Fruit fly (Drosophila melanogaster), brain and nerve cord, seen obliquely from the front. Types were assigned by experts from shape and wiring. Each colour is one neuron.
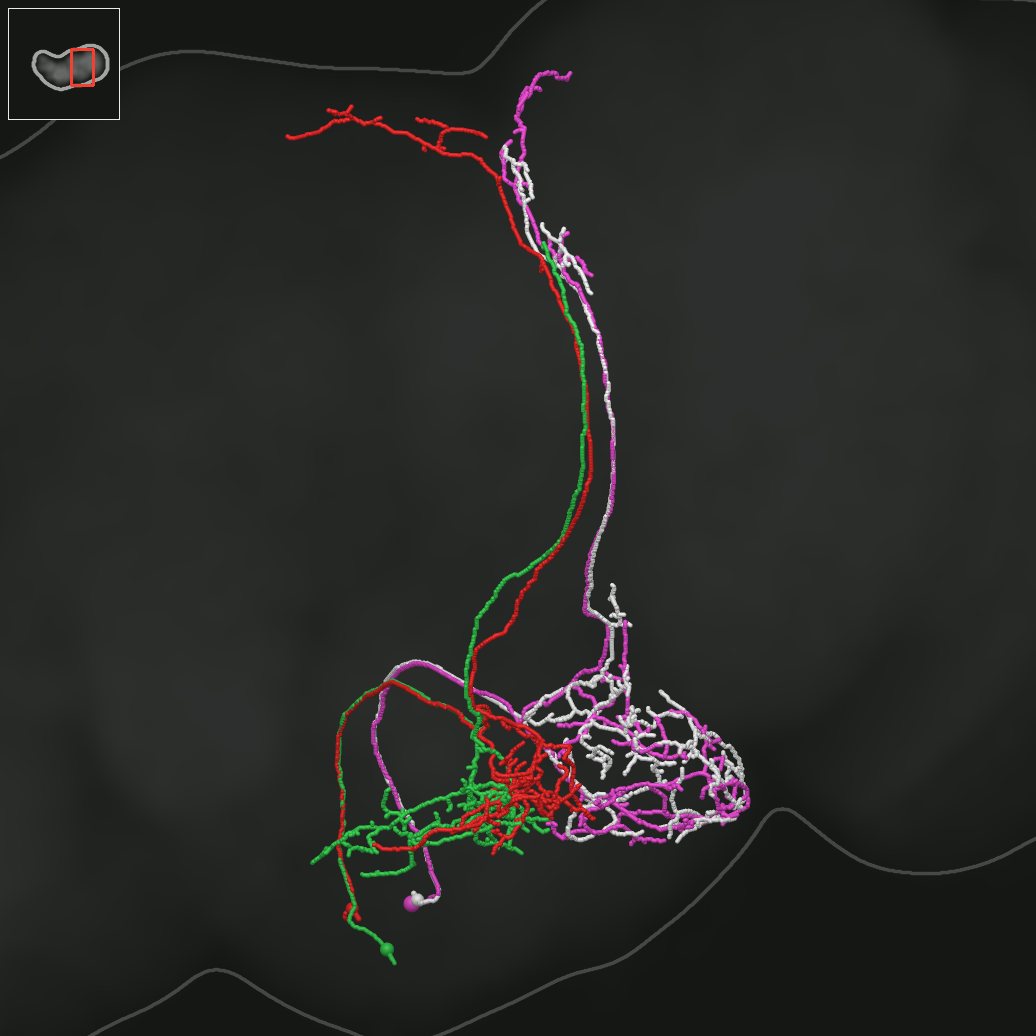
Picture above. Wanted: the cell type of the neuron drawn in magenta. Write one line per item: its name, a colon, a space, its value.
cell type: PRW038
